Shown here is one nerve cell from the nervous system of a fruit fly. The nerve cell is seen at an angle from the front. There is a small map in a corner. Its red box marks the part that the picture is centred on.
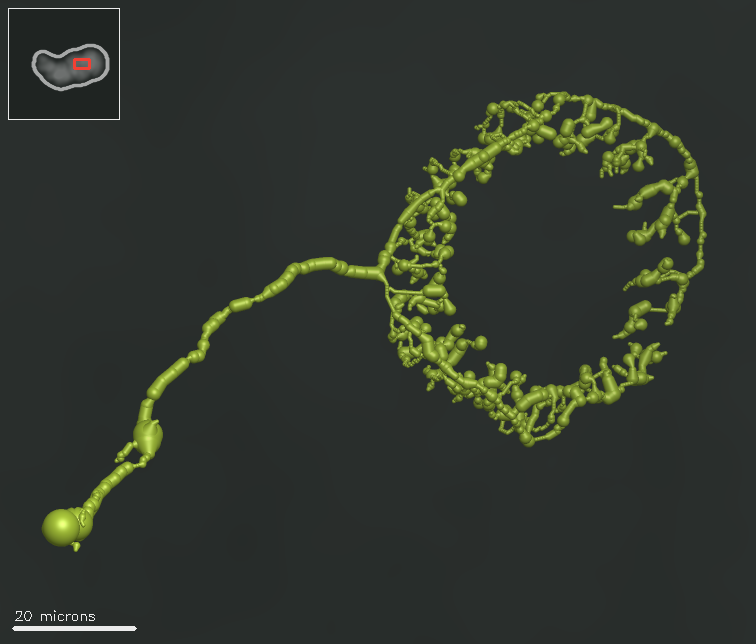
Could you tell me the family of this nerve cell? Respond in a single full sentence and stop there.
The nerve cell takes hemilineage EBa1 as its family.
